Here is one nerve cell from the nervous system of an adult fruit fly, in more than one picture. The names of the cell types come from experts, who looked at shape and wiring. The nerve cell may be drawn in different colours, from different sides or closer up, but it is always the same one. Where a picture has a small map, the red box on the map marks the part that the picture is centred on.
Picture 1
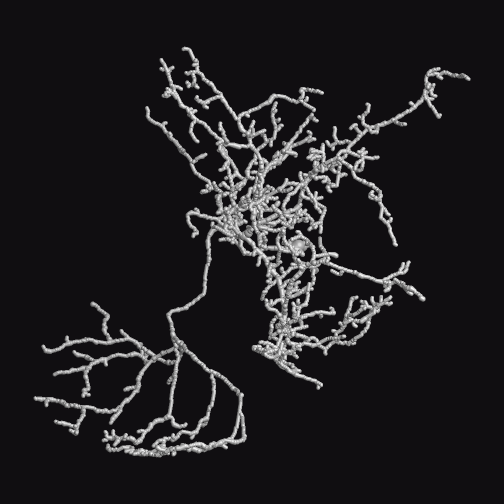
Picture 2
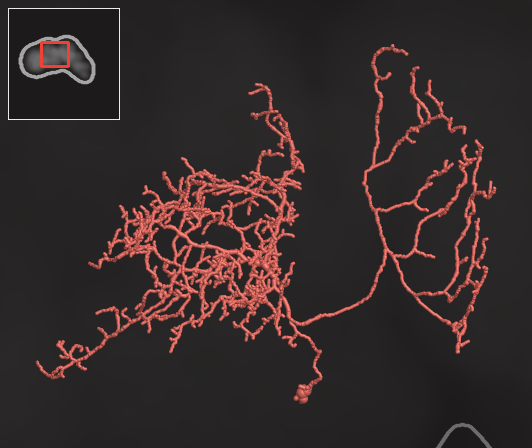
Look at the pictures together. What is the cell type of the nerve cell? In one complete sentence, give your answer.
Of the cell type LoVC15 is this nerve cell.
